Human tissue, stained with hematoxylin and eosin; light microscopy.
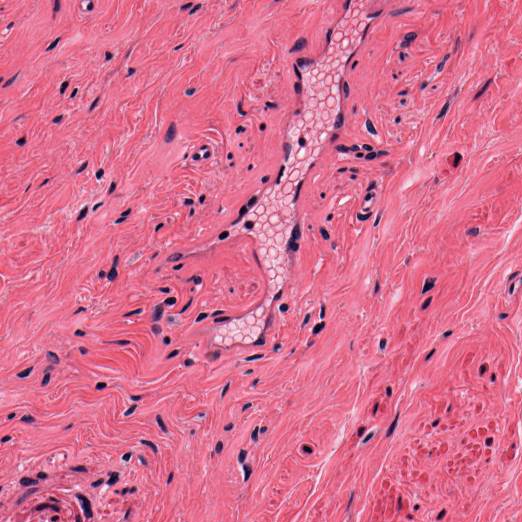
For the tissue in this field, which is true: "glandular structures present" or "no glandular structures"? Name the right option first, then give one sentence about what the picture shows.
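No glandular structures. No epithelium or glands are present anywhere in the field.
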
